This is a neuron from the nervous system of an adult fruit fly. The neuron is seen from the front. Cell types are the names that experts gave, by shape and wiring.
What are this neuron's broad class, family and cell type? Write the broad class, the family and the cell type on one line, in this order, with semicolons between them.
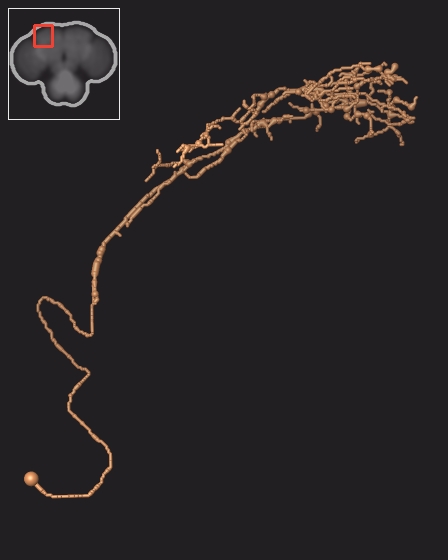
central-brain intrinsic neuron; hemilineage SLPav3; CB1838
